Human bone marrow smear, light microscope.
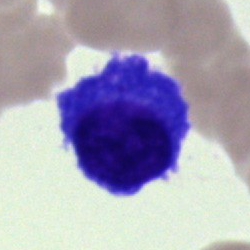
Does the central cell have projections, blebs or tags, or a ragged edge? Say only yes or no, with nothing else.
Yes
